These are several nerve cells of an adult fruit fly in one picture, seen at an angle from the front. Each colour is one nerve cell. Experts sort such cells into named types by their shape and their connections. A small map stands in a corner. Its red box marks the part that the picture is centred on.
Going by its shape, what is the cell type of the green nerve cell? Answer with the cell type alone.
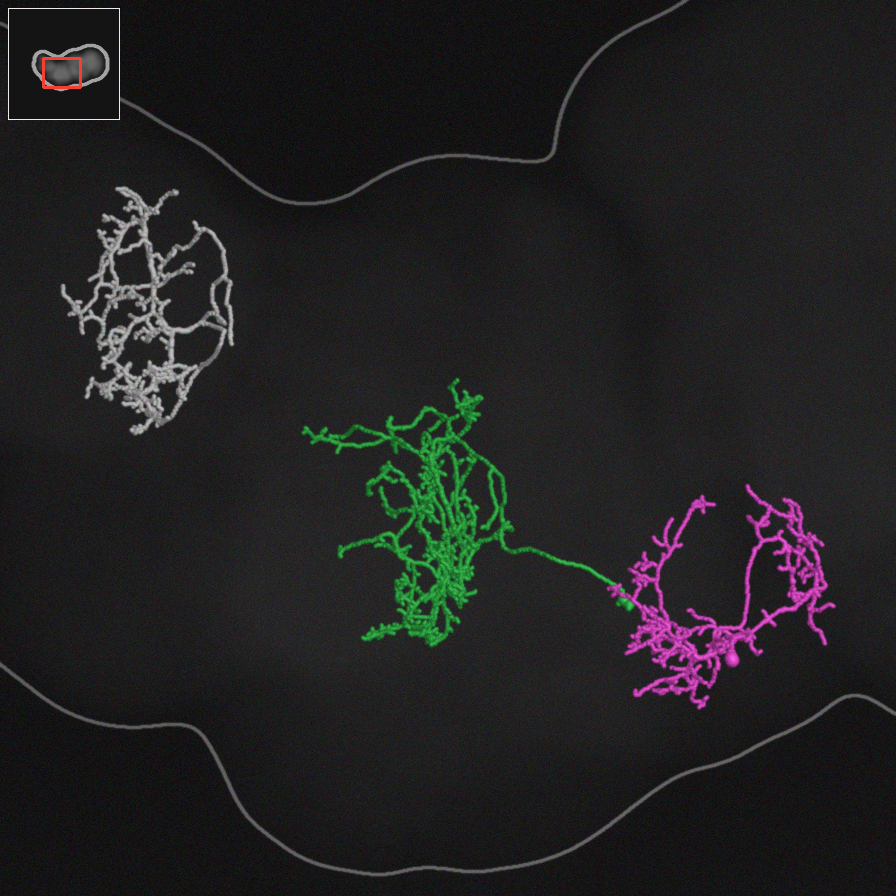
IN16B074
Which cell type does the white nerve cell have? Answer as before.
IN16B098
